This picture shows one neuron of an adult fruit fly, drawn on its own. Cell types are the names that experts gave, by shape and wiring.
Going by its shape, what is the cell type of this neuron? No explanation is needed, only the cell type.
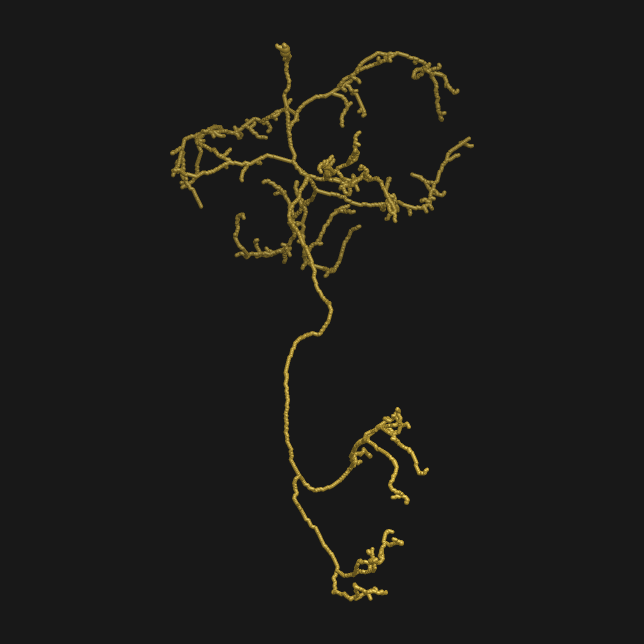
CB3441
